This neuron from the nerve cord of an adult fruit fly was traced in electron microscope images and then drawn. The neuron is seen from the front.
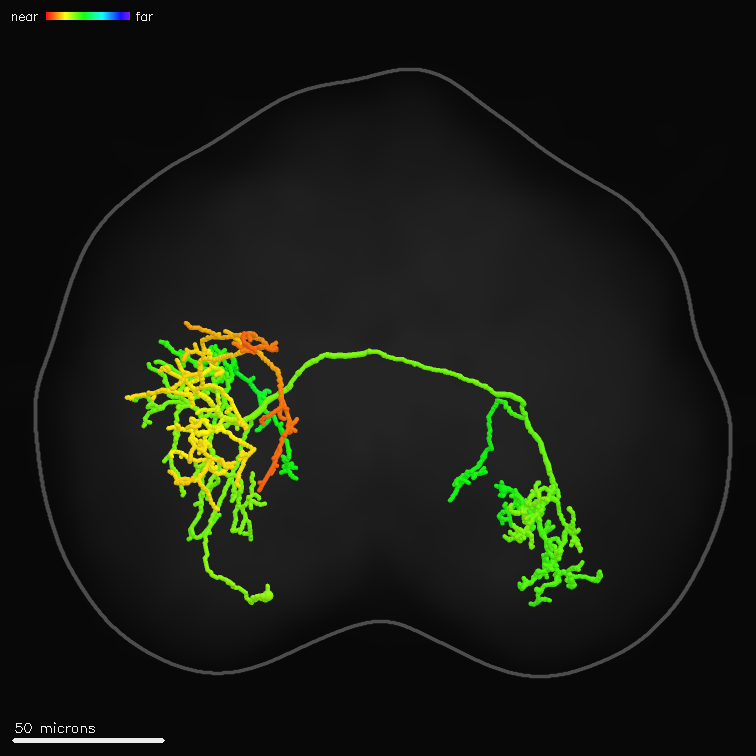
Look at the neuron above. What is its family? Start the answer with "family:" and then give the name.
family: hemilineage 07B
